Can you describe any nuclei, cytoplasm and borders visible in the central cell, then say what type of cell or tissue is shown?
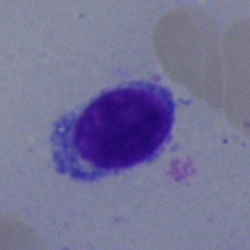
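Blue-staining cytoplasm forms a rim around the nucleus, widest on the left side of the cell. Its outer edge is ragged, with small bubble-like projections. Throughout the nucleus the chromatin is dense and stains deep purple. This is a lymphocyte.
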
